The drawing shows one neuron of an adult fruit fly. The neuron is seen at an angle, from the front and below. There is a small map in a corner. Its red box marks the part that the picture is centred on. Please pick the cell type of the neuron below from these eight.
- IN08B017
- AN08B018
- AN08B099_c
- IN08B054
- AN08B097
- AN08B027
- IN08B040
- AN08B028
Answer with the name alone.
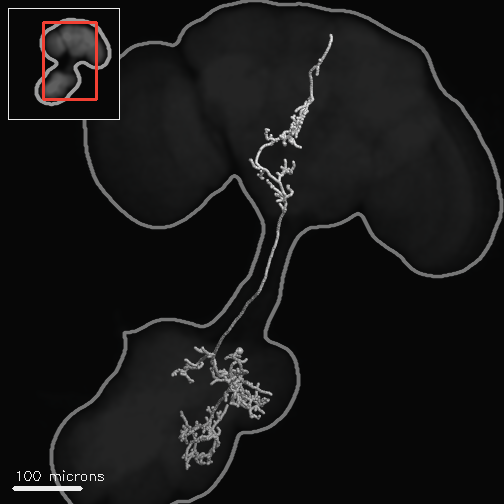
AN08B027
